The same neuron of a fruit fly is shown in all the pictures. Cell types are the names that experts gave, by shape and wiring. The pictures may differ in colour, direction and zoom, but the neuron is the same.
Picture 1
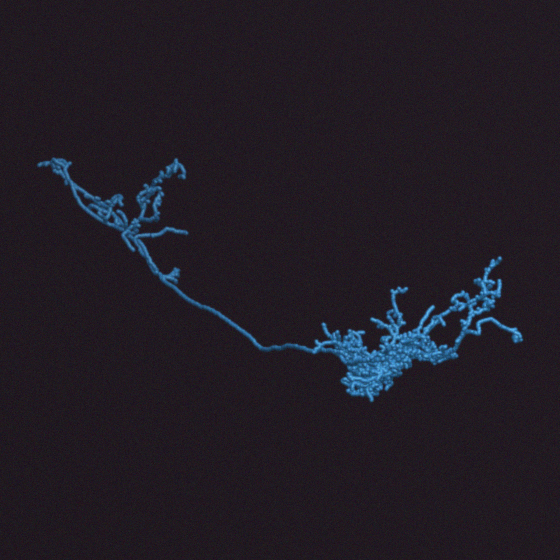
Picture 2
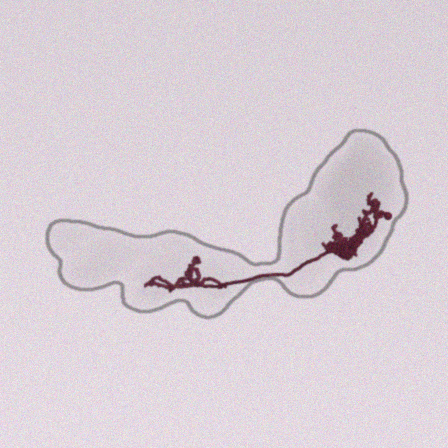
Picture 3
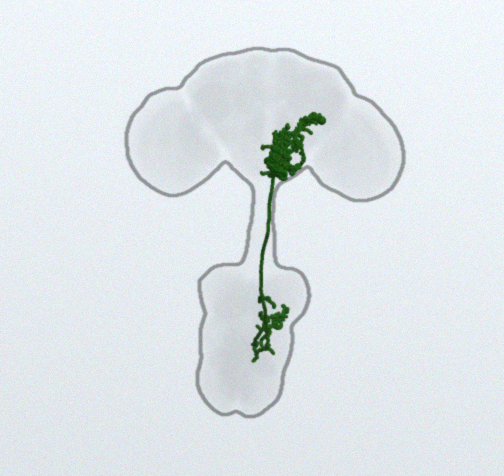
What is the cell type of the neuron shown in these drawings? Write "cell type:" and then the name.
cell type: DNde006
